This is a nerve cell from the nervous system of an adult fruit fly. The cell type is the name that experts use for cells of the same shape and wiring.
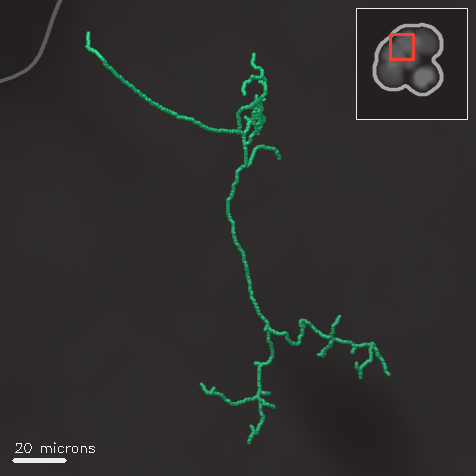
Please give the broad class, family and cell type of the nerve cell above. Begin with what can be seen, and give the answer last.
No cell body is drawn. From top to bottom in the picture it spans about 160 microns. Its broad class is central-brain intrinsic neuron. Its family is hemilineage SMPad2. It is of cell type PS008_a3.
